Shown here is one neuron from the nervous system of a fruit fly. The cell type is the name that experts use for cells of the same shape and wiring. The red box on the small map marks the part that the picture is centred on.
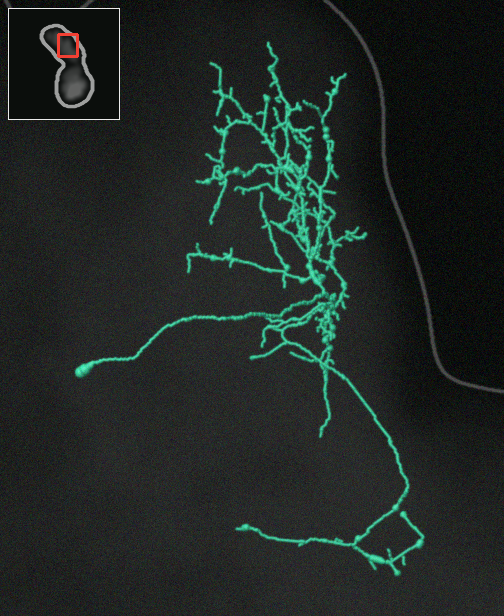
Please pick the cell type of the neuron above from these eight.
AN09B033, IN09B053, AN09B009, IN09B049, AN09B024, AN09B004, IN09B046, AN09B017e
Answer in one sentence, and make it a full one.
The cell type for the neuron is IN09B049.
